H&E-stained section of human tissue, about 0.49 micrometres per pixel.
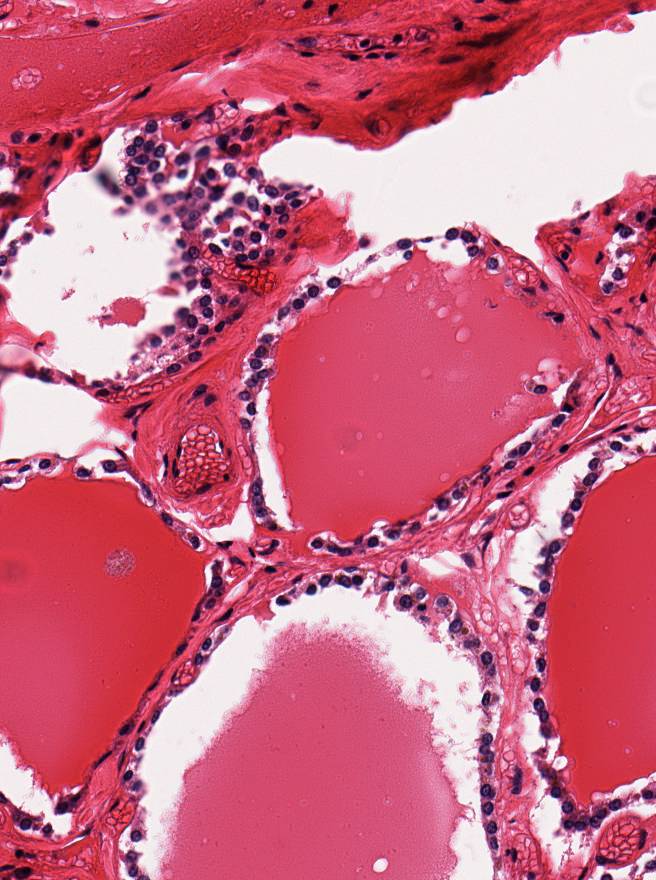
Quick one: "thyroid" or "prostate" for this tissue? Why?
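Name: thyroid. Follicles large and rounded, lining running smoothly around them without papillary folds into the colloid.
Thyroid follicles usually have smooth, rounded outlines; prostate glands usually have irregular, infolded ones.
Only thin strands of tissue separate the follicles.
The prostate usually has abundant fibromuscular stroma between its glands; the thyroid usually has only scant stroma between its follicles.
Colloid smooth, homogeneous, deeply eosinophilic. Lining a single layer of flattened to low cuboidal cells with small, round, dark nuclei.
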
